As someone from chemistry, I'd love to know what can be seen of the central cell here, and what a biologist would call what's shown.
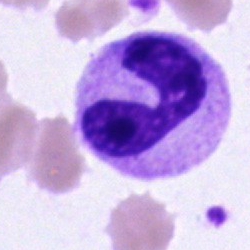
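A thick curved band, opening toward the left, forms the nucleus. The chromatin is dark purple and coarsely clumped. Ample pale lilac cytoplasm holds fine, faint pinkish granules. The cell is a band neutrophil.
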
